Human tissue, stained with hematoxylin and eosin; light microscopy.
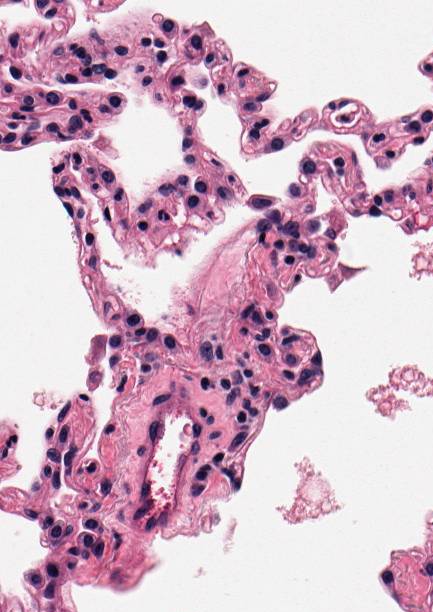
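Lung, haematoxylin and eosin. The tissue forms a lacelike network of thin, branching septa separating large empty spaces. Many plump, rounded nuclei bulge from the septal surfaces; most are dark purple and round to oval, with only scant pink cytoplasm. A narrow, elongated lumen in the lower centre contains a few red blood cells.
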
